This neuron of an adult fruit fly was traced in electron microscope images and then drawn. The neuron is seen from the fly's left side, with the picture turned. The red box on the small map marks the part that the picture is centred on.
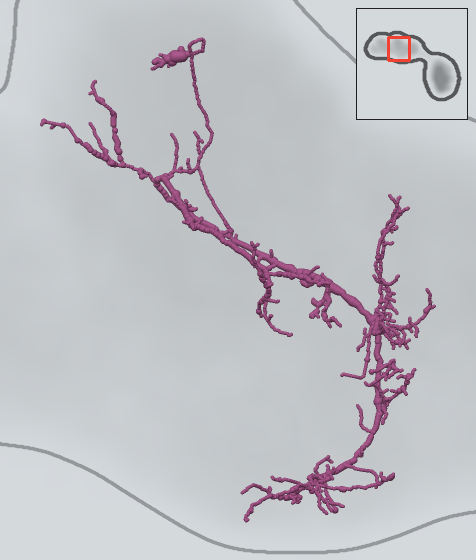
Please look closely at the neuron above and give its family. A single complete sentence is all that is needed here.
This neuron is designated as family hemilineage 13A.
